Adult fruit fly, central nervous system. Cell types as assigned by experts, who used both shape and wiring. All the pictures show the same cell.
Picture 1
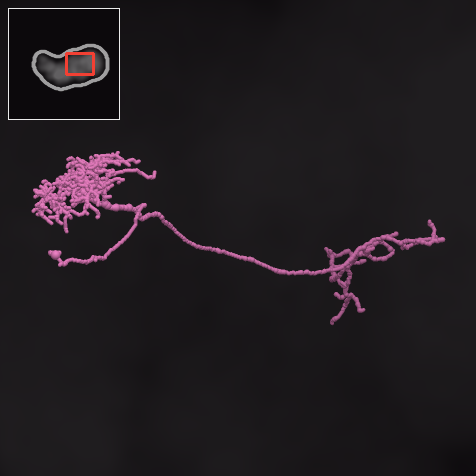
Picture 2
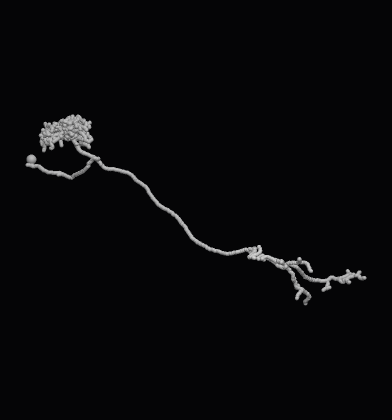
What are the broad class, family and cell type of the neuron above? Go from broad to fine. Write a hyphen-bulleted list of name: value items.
- broad class: central-brain intrinsic neuron
- family: hemilineage AOTUv4_dorsal
- cell type: AOTU002_b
